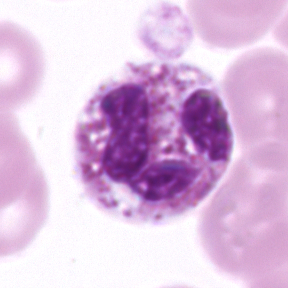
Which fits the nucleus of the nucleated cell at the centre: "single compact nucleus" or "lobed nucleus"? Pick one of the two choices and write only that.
Lobed nucleus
